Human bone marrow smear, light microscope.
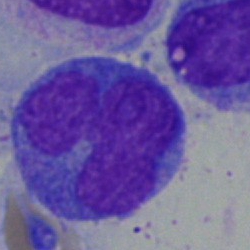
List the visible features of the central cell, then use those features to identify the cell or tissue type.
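First, the outline is rounded, with a smooth edge. Second, a pale cleft between the lobes of the nucleus runs upward from its lower left. Third, the chromatin is purple, with a fine, slightly mottled texture. Fourth, a moderate rim of blue cytoplasm surrounds the nucleus. This is a monocyte.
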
